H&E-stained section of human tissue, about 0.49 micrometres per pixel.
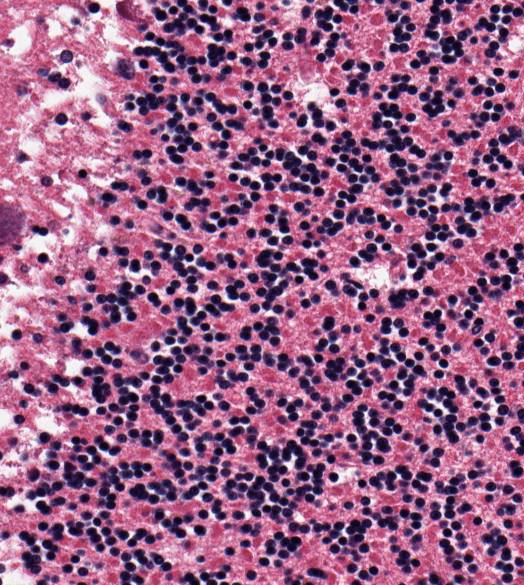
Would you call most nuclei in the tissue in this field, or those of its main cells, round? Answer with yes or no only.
Yes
